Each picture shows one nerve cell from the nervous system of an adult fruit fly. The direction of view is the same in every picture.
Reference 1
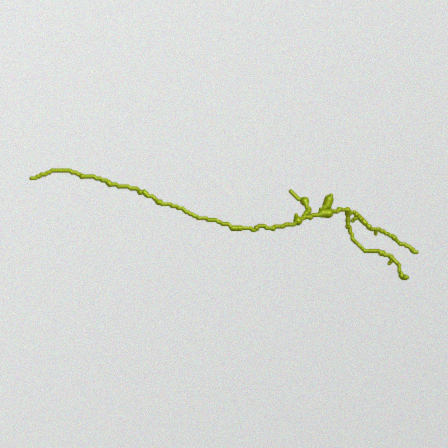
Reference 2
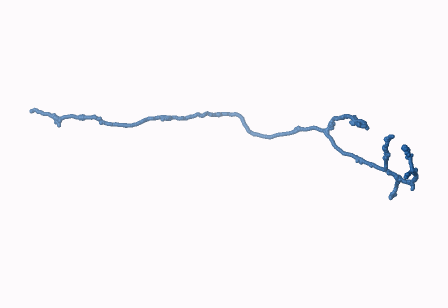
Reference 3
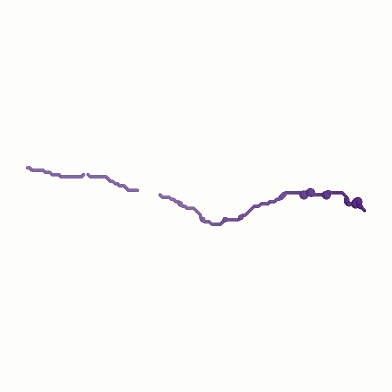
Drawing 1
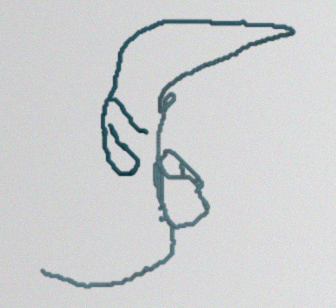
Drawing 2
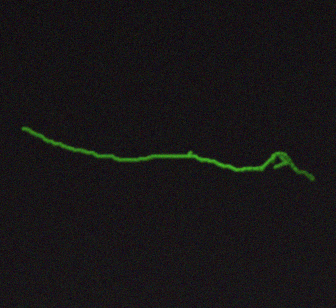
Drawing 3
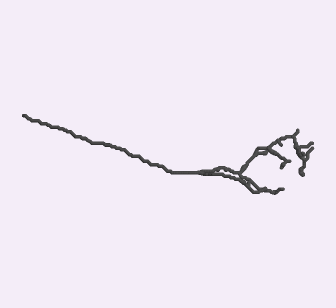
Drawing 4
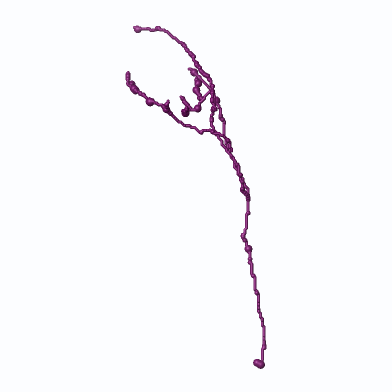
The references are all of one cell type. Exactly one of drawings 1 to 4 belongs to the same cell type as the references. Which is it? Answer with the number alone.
2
